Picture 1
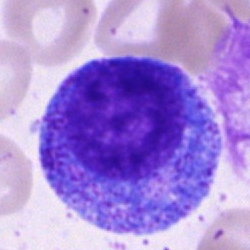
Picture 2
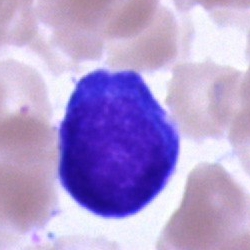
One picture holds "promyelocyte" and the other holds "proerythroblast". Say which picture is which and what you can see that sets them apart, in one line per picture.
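Picture 1: promyelocyte. The granules are most crowded in the cytoplasm below the nucleus.
Picture 2: proerythroblast. No granules are visible in the cell.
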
